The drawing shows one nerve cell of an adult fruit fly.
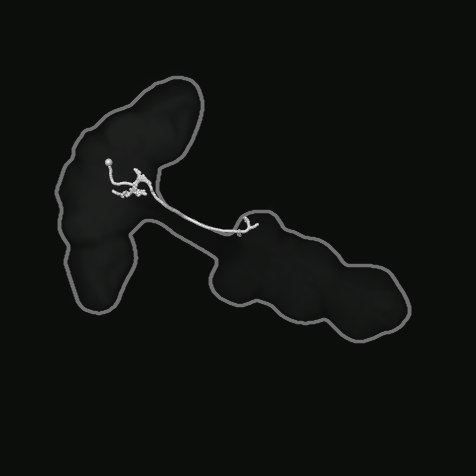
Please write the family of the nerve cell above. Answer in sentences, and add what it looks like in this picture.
The family is hemilineage MX12. It is a descending neuron. It runs through the neck, between the brain and the nerve cord. As drawn here it is wider than it is tall.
